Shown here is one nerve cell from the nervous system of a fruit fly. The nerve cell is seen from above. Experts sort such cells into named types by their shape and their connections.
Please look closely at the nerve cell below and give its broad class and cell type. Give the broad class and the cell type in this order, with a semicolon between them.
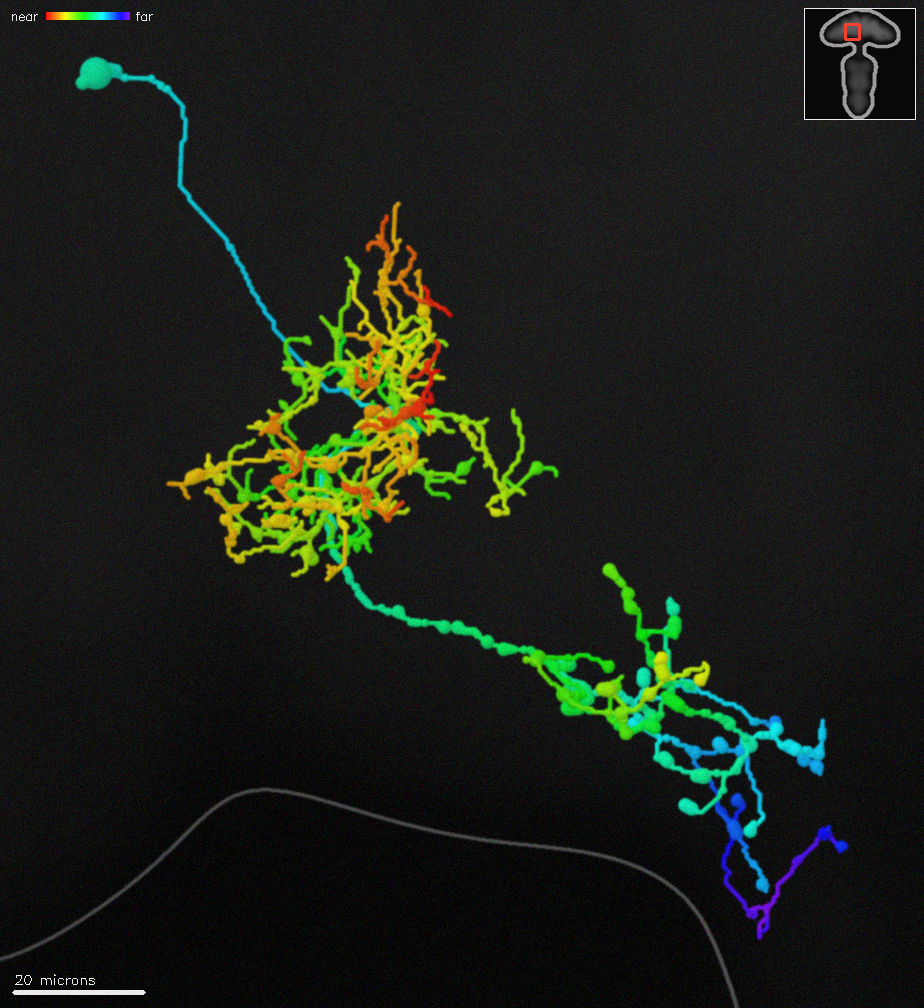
central-brain intrinsic neuron; CB0224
